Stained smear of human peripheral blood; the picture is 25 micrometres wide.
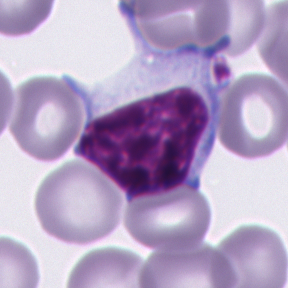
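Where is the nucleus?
In the lower part, with most cytoplasm above.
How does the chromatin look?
Dark purple and coarsely clumped.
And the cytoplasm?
Abundant, pale greyish-blue, and bluer at the edges than near the nucleus.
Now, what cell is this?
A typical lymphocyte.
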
